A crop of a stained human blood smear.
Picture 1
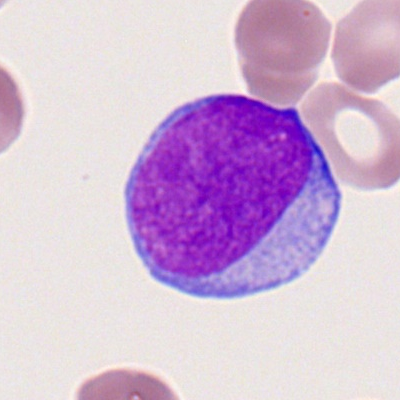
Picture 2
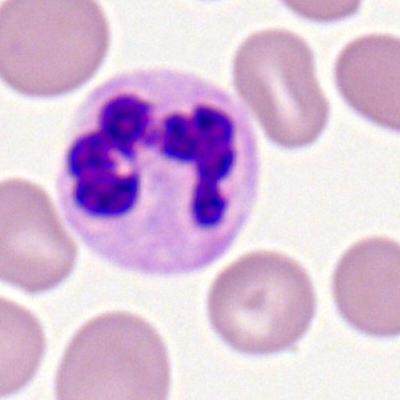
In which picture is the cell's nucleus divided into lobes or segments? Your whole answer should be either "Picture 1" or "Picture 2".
Picture 2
